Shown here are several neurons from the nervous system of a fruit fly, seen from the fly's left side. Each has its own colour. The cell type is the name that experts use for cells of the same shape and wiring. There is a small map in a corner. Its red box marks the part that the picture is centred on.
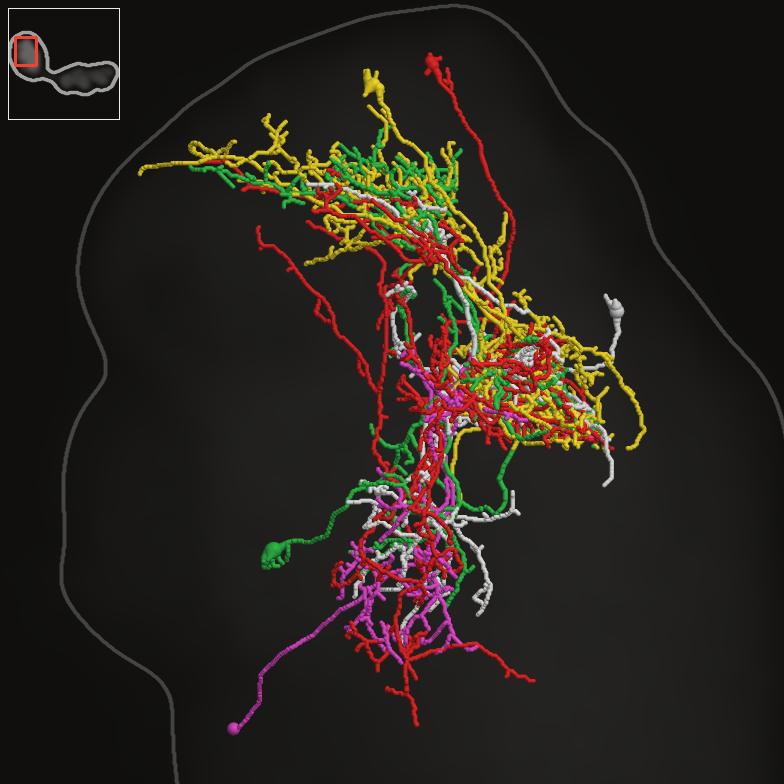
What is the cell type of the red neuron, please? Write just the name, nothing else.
CL249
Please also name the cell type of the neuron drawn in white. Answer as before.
IB060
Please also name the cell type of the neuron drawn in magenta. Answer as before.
VES101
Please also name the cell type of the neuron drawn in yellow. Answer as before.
SMP472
